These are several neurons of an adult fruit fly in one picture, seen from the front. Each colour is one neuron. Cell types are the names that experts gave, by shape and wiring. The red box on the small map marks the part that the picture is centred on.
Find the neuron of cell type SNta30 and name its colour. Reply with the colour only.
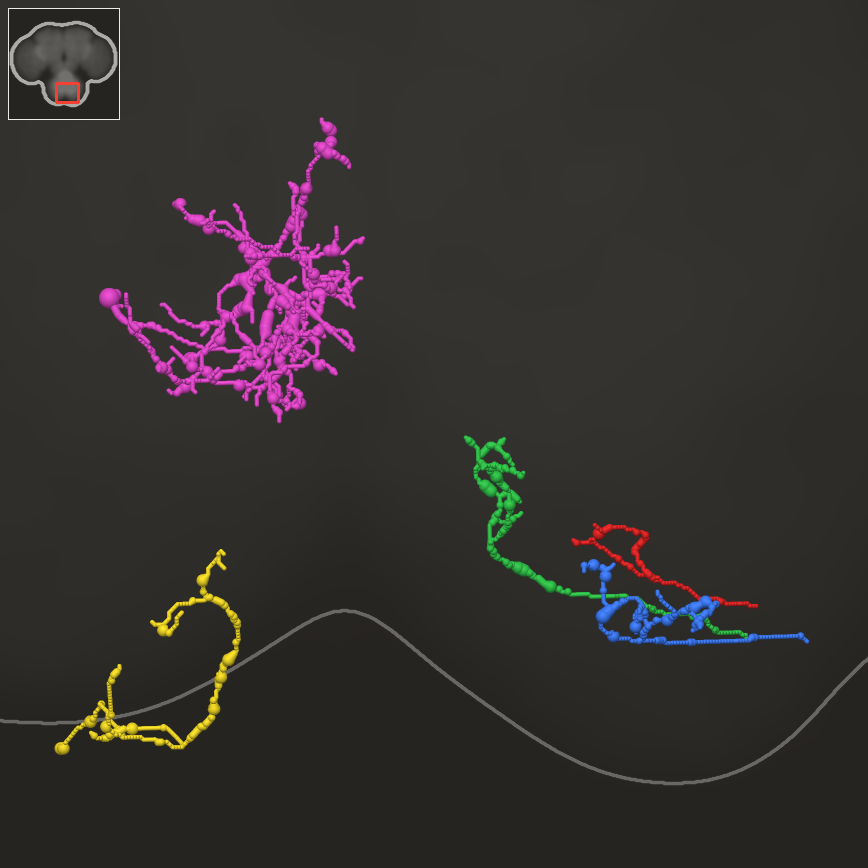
green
